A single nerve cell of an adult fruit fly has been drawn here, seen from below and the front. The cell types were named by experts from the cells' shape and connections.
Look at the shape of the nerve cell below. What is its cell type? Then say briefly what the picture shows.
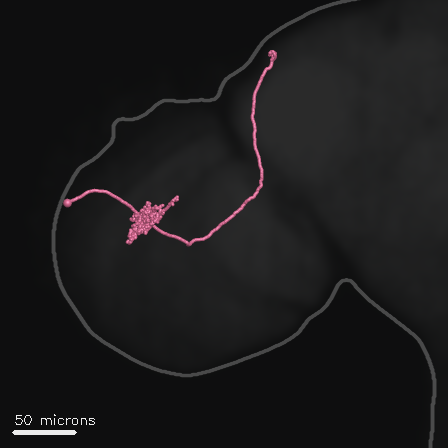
The cell type is MeTu1. It is a visual projection neuron. It lies in the brain. The cell body can be seen on the left of the picture. From left to right in the picture it spans about 180 microns.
